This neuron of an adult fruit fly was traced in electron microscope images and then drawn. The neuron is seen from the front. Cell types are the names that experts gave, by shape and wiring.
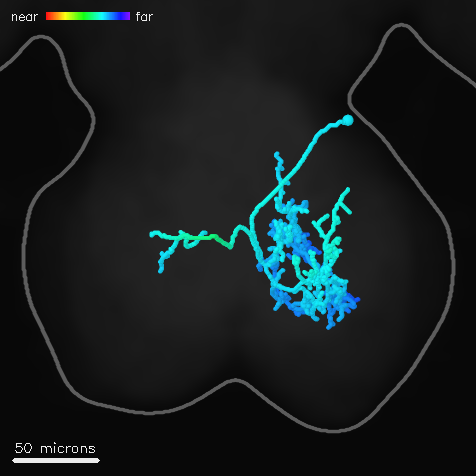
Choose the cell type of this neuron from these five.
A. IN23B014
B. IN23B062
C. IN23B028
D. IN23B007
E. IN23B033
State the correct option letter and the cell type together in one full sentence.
It is option C, IN23B028, that gives the cell type of the neuron.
